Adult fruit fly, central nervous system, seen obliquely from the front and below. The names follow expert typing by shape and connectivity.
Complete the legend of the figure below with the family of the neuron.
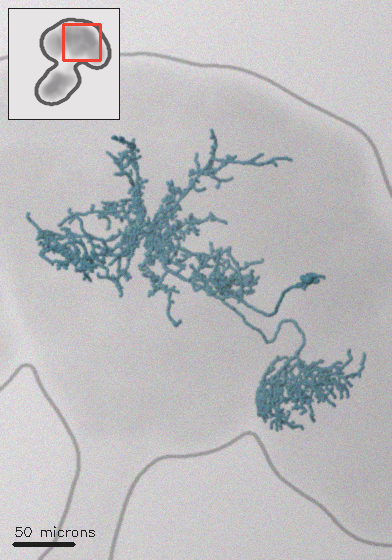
LoVC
